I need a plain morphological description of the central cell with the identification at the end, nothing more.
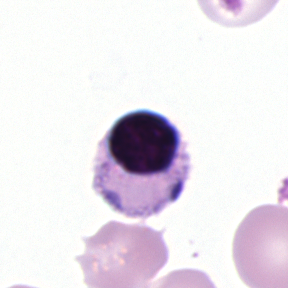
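Almost all of the cytoplasm here lies below the nucleus, and only a thin bluish rim of it covers the nucleus from above. Fine purple granules are scattered through that cytoplasm, while two darker purple clumps sit at its lower left and lower right edges. What you are looking at is a normoblast.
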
